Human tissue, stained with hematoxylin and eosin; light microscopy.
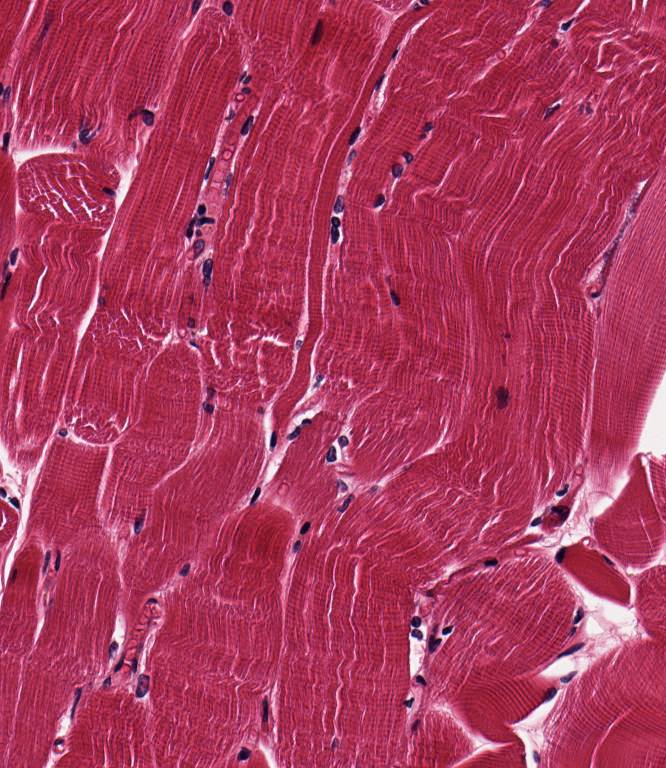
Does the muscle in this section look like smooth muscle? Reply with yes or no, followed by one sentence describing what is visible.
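No. The fibres show fine, regular cross-striations across their width.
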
